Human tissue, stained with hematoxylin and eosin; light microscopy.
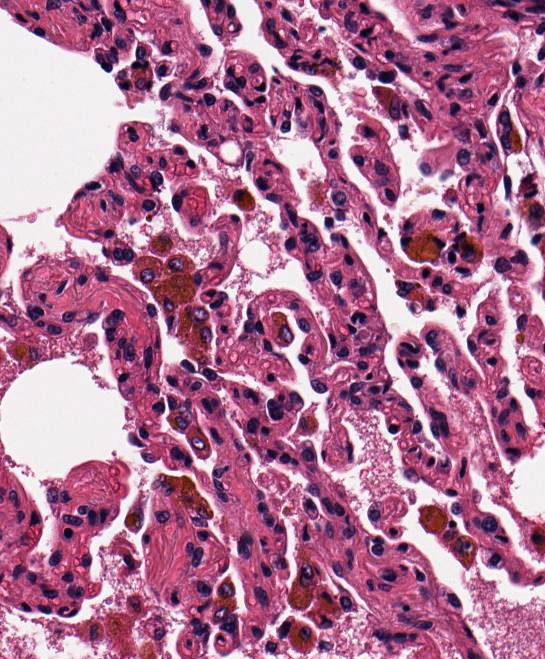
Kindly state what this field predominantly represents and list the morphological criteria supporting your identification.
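What I'm looking at is mainly alveolus. The tissue forms strands with spaces between them.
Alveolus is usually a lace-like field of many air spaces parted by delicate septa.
The cores of these strands, though, are thickened by dense pink fibrous material. Several spaces, especially at lower right, contain pale pink, finely granular material. Scattered through the field I also notice large rounded cells whose cytoplasm is filled with coarse golden-brown pigment. No glands anywhere, either.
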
